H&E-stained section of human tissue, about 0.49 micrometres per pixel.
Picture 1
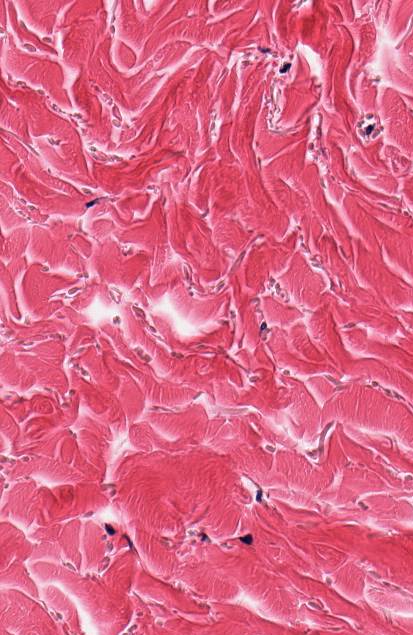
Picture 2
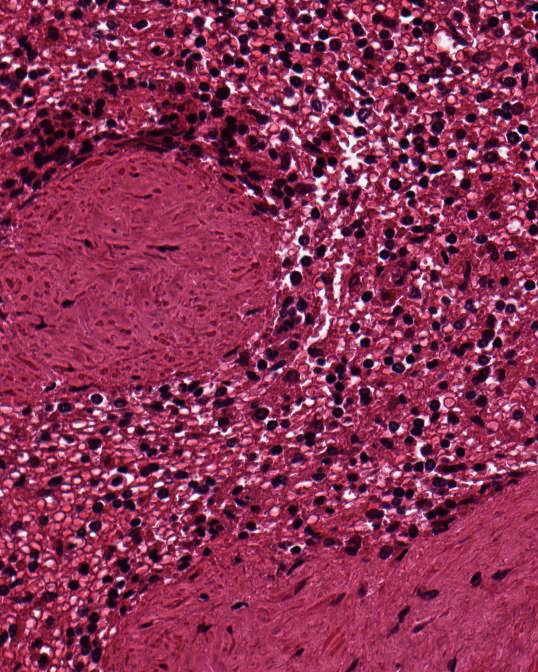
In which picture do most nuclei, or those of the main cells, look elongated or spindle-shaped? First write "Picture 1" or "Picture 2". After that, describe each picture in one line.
Picture 1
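In picture 1: The nuclei are small, dark and mostly elongated or flattened between the bundles.
In picture 2: The nucleated cells in the sheet mostly have small, round, darkly stained nuclei.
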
